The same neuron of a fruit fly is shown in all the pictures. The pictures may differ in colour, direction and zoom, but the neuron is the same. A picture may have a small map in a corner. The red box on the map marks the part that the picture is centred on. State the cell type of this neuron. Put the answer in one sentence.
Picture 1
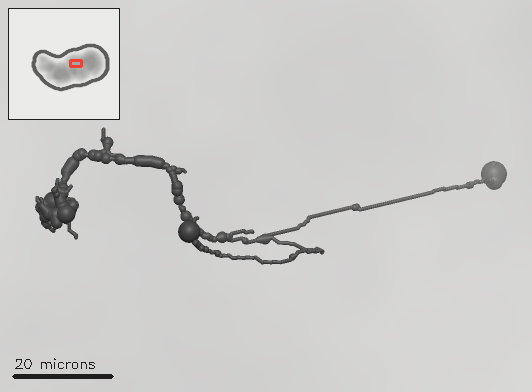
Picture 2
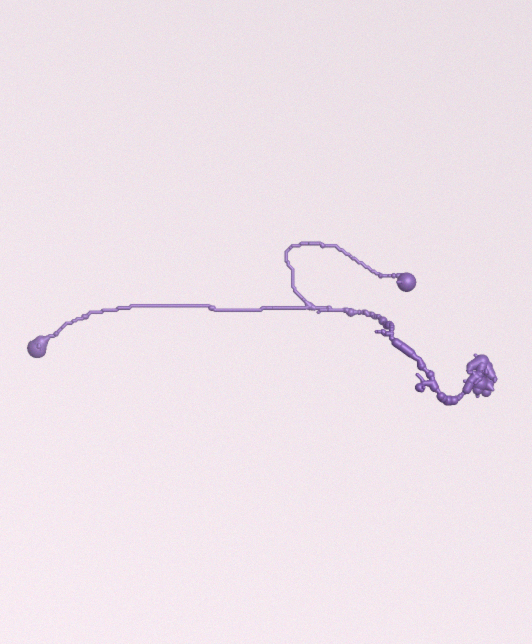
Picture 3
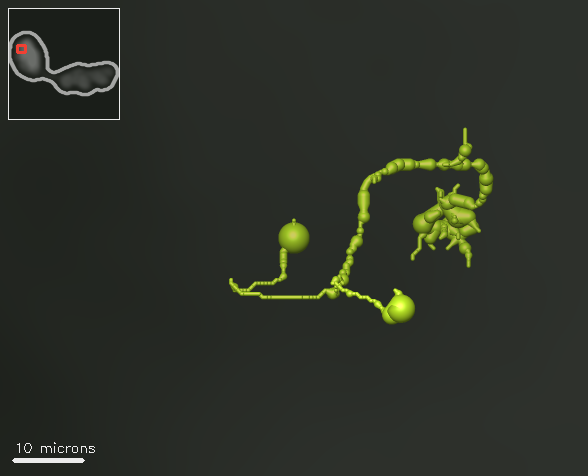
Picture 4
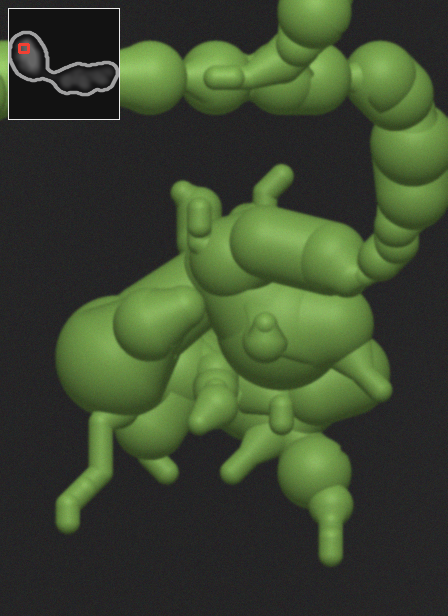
The cell type is TuBu08.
